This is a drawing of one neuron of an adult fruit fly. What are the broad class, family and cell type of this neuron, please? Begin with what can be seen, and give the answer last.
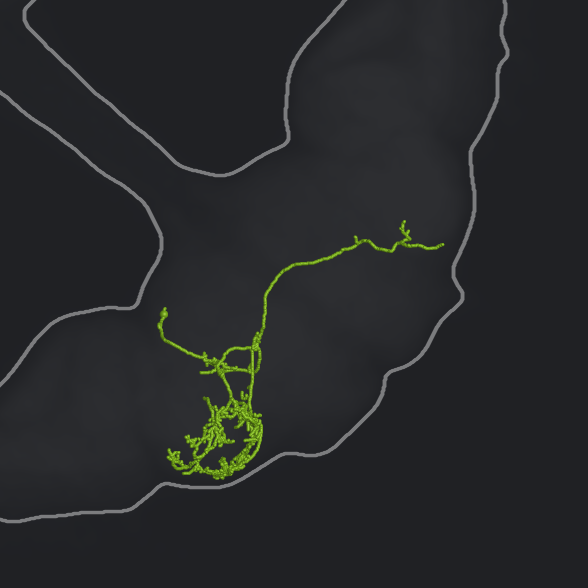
It lies in the brain. Its cell body lies on the left of the picture. Its broad class is central-brain intrinsic neuron. Its family is hemilineage DL1_ventral. The cell type is AVLP524_b.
